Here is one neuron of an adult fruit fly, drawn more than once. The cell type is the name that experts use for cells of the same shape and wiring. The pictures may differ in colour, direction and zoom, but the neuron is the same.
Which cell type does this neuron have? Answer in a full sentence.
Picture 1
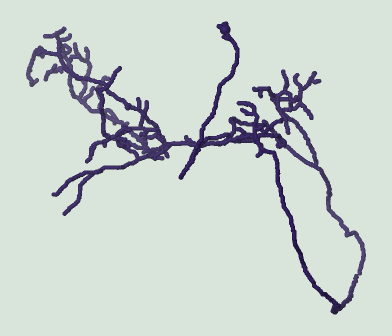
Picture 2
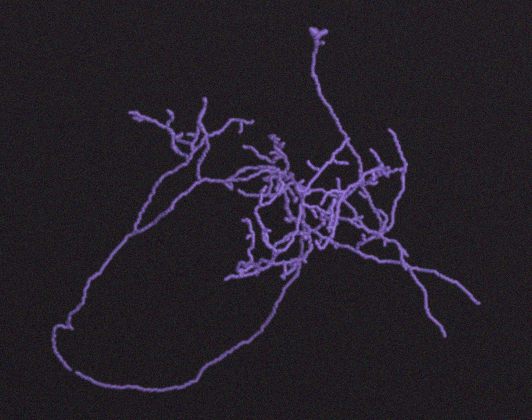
The cell type is SMP378.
